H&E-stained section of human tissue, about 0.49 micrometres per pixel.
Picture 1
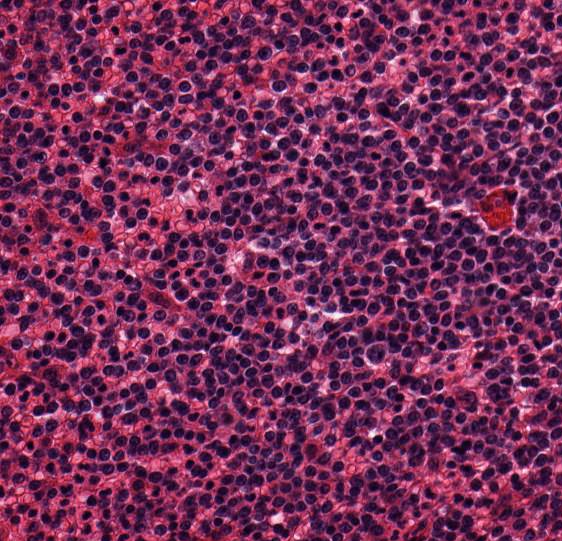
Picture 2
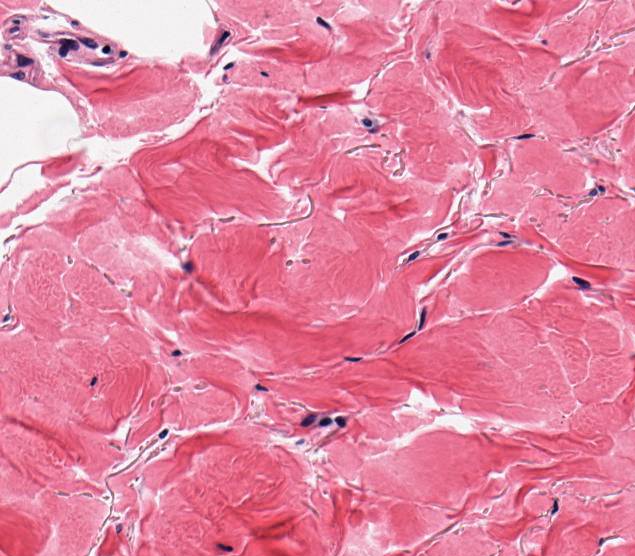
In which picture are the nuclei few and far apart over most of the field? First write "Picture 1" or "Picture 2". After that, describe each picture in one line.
Picture 2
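What picture 1 shows: Densely packed round cells fill the whole field as a diffuse, unbroken sheet.
What picture 2 shows: Nuclei are sparse across the field, and most lie in the narrow clefts between bundles rather than inside them.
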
